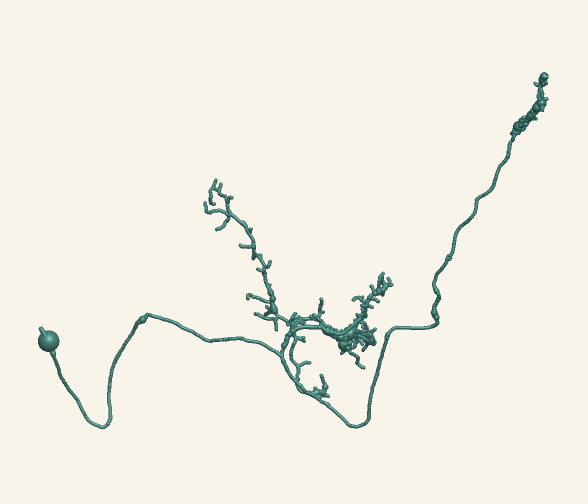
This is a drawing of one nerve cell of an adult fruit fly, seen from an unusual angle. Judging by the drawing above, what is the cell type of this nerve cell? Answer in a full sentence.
The cell type is Dm2.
